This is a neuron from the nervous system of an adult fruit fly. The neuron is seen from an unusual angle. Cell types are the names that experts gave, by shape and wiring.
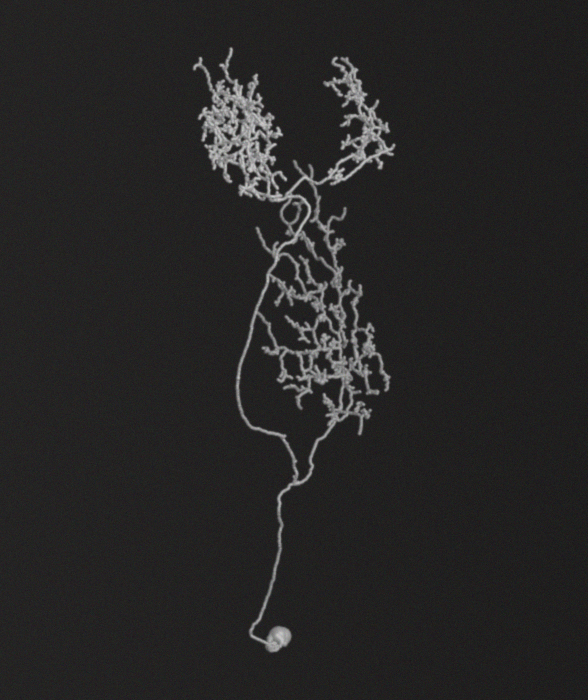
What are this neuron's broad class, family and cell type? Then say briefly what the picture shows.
It is an optic-lobe intrinsic neuron. Its family is TmY. The cell type is TmY16. The cell body is at the bottom of the picture. The picture shows dozens of branch ends.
